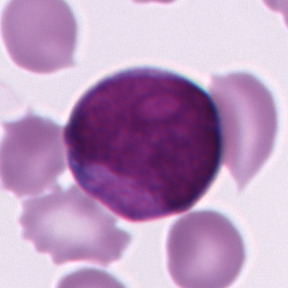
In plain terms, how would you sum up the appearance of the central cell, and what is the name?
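The outline, I'd say, is round and smooth. Only a narrow crescent of cytoplasm shows, at the lower left, and I can't find any granules in it. In the upper part of the nucleus there's a pale oval nucleolus. So: a myeloblast.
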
